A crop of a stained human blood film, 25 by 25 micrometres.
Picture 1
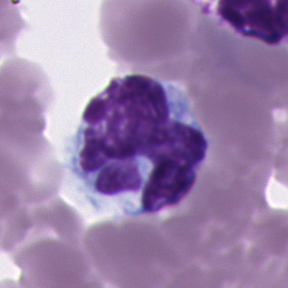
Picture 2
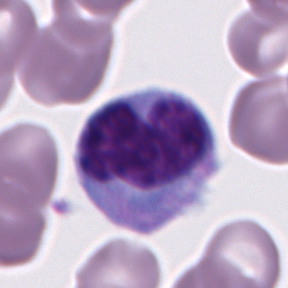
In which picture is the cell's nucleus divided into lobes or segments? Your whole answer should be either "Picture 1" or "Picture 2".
Picture 1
